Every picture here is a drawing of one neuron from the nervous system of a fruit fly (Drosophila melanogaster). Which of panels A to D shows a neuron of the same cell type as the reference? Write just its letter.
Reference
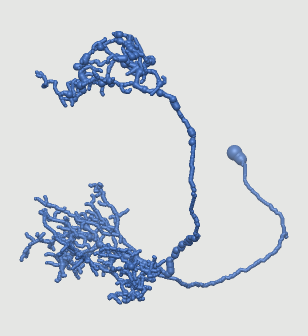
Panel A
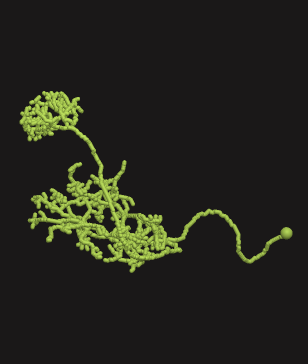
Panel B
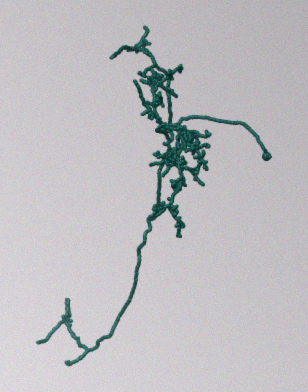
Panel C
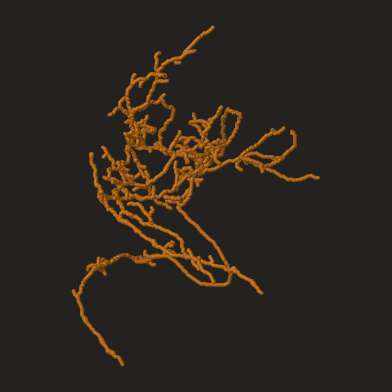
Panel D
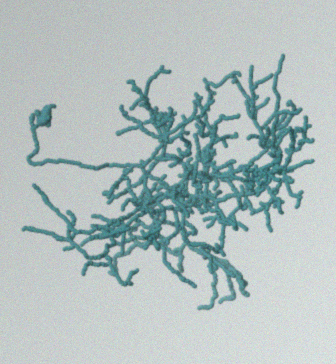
A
